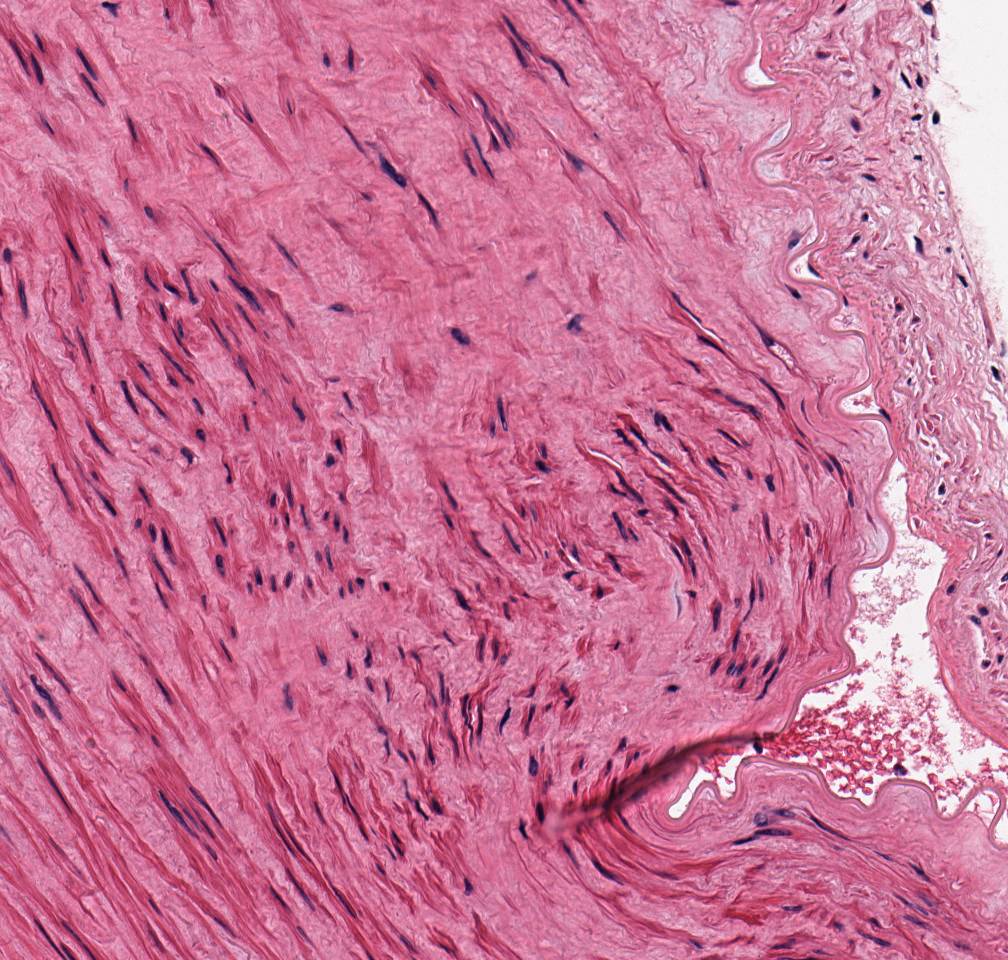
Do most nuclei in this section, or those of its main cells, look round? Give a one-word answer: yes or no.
No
